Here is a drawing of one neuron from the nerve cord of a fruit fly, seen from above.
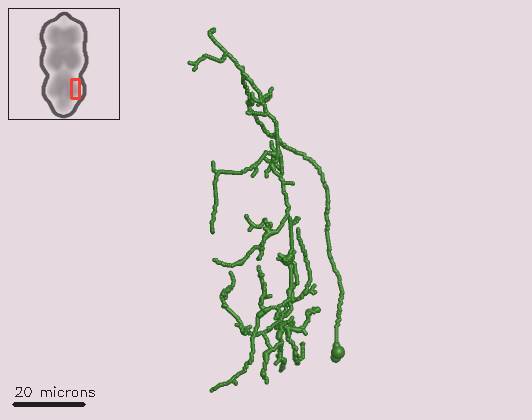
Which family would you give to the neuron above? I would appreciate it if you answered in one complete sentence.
To family hemilineage 08A belongs this neuron.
